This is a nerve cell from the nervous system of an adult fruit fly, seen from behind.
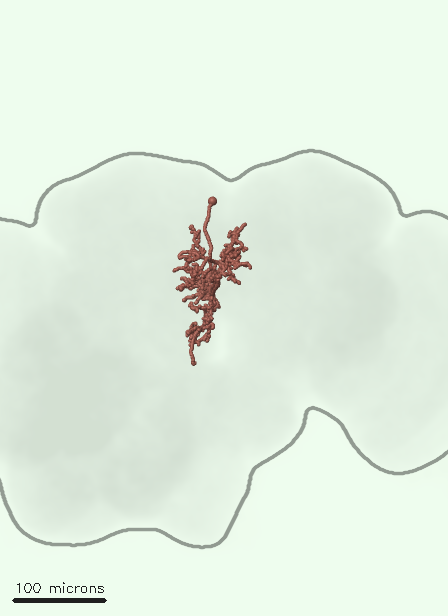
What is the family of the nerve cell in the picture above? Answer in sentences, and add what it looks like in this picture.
Its family is hemilineage DM1_antero_dorsal. This is a central-brain intrinsic neuron. From top to bottom in the picture it spans about 180 microns. In this view it is taller than it is wide.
